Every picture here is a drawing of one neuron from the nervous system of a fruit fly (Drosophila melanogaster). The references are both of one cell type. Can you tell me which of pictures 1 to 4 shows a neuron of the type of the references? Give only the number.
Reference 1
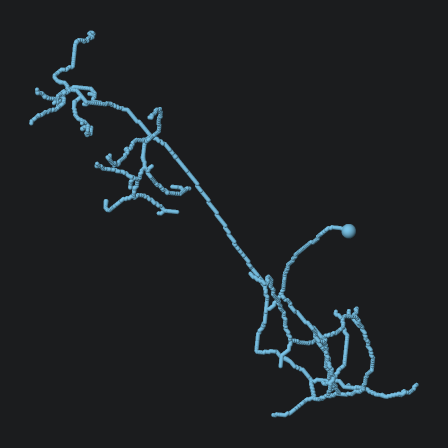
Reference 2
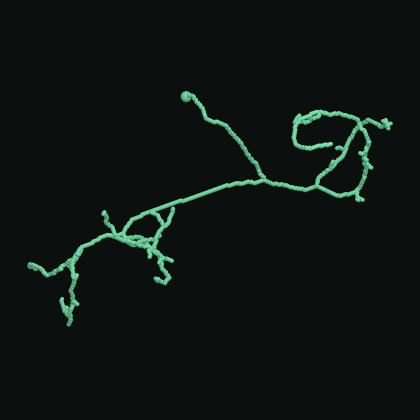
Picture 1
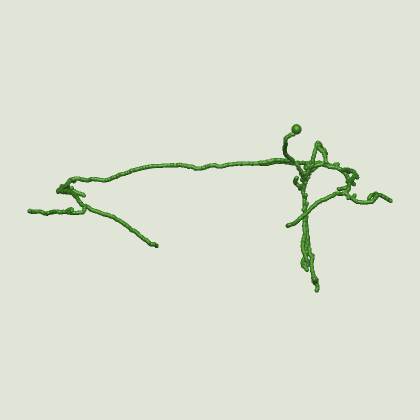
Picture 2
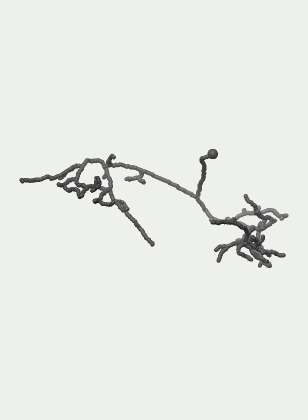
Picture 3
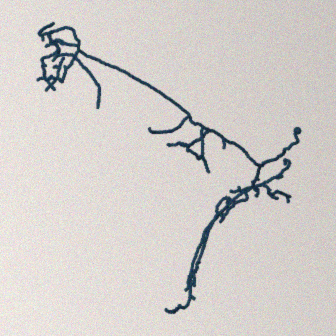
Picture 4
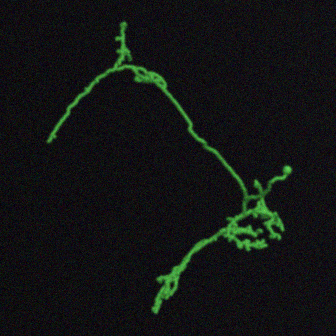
2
